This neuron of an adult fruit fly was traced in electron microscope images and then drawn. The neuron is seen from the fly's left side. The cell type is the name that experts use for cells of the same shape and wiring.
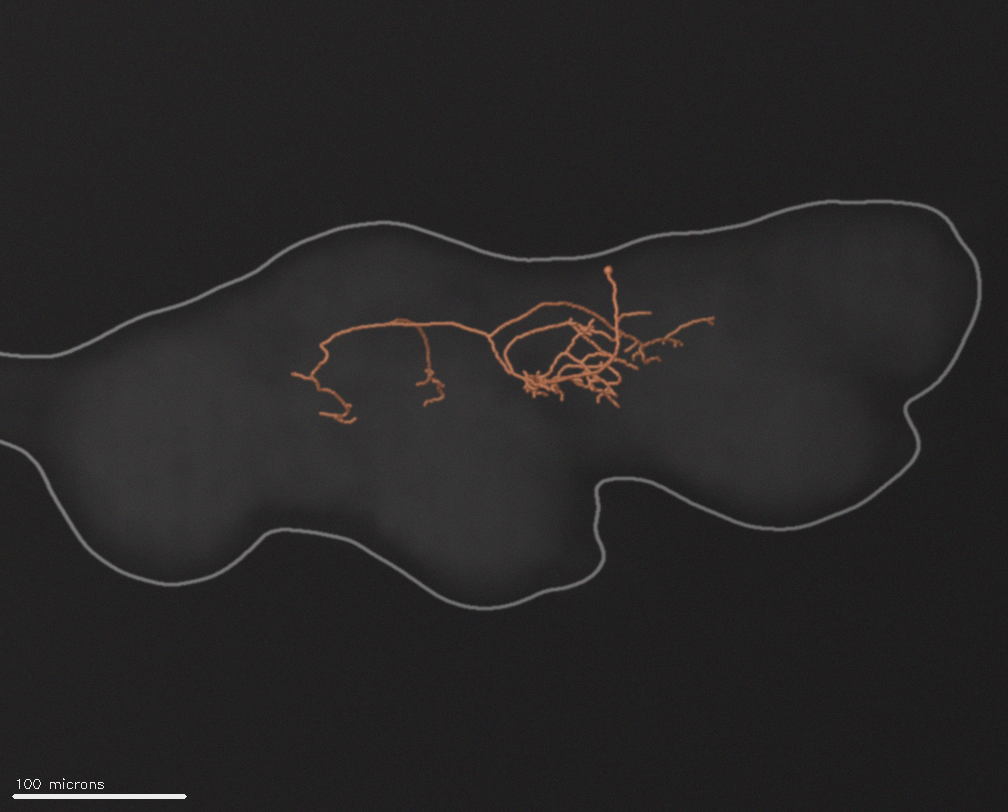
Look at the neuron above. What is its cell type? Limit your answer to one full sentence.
The cell type name IN18B047 applies to this neuron.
